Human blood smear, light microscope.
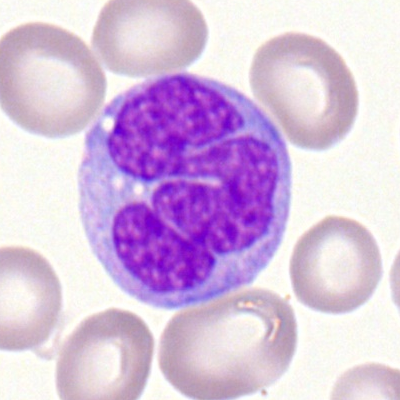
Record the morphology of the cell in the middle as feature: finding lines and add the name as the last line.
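Outline: round and smooth
Nucleus: several lobes, separated by narrow clefts
Cytoplasm: a moderate rim of pale lilac-blue around the nucleus
Spots: a few small, clear, round ones on the left side of the cell
Name: monocyte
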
